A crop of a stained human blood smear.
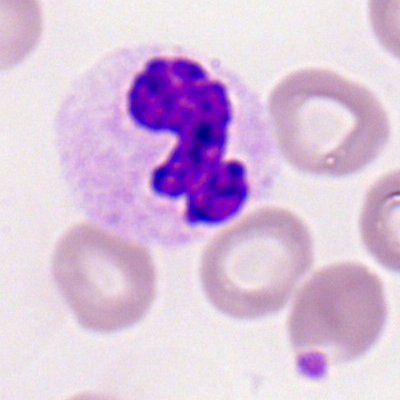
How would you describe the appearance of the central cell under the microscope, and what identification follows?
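Coarse clumps of dark purple chromatin make up the nucleus. Around it lies plentiful, pale pinkish-lilac cytoplasm holding fine, faint lilac granules. The band of cytoplasm is wider on the left side of the nucleus than on the right. This cell is a segmented neutrophil.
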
